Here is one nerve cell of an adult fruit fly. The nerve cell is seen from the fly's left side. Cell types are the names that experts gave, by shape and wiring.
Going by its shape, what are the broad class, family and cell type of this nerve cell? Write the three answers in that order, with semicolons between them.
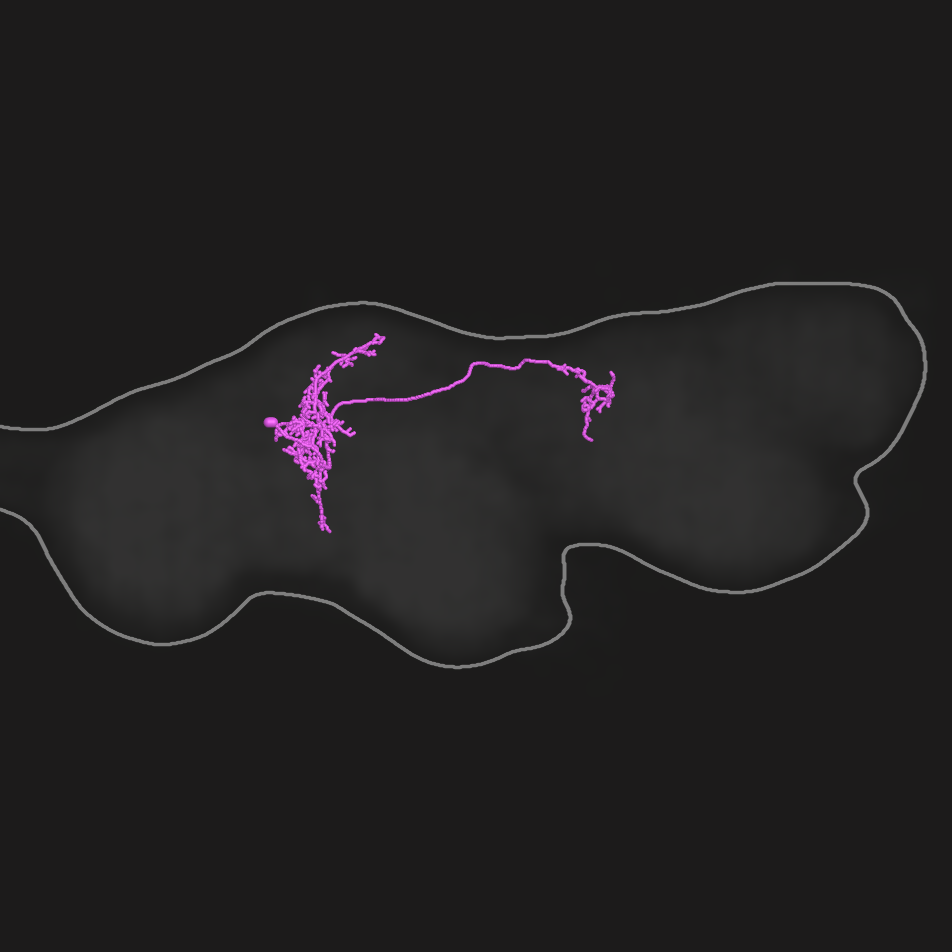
nerve-cord intrinsic neuron; hemilineage 18B; IN18B043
